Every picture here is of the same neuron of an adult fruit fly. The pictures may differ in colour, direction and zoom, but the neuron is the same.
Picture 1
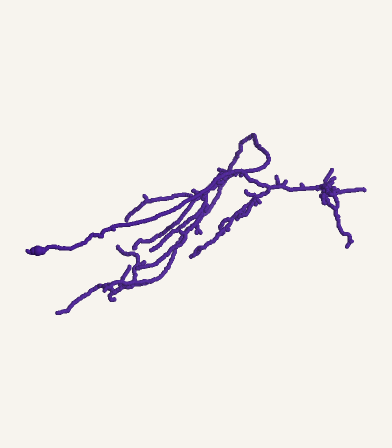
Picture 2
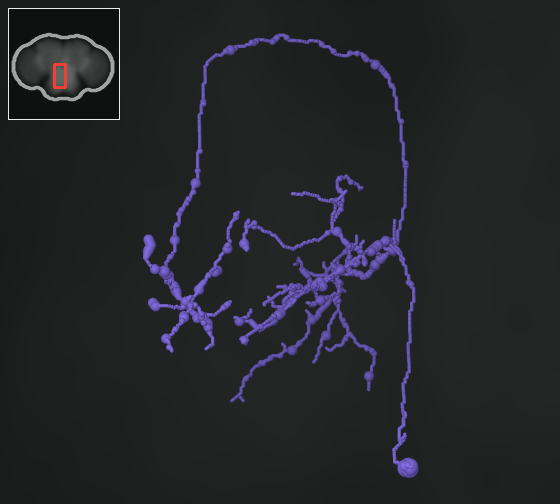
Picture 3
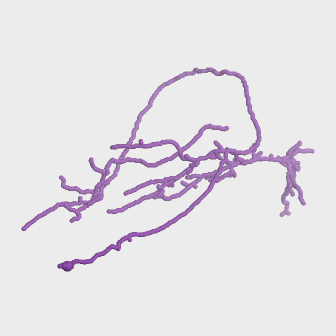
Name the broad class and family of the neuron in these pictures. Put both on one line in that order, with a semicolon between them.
nerve-cord intrinsic neuron; hemilineage 02A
